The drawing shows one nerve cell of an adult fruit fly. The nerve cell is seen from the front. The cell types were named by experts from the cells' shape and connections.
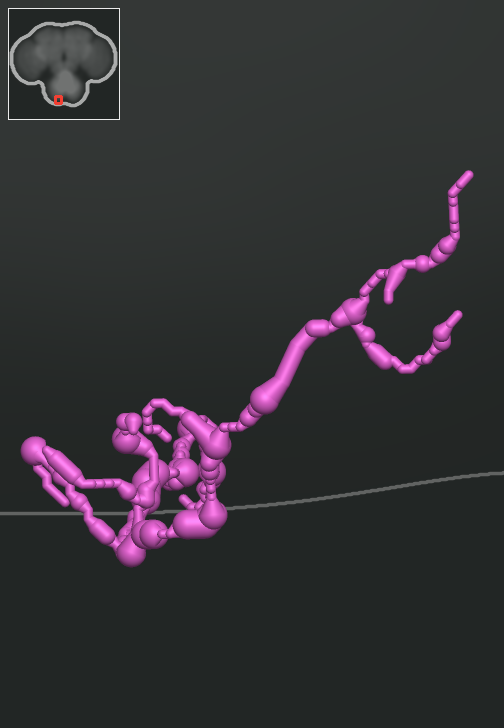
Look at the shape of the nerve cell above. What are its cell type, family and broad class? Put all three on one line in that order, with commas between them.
SNta28, class mechanosensory tactile, sensory neuron entering the nerve cord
